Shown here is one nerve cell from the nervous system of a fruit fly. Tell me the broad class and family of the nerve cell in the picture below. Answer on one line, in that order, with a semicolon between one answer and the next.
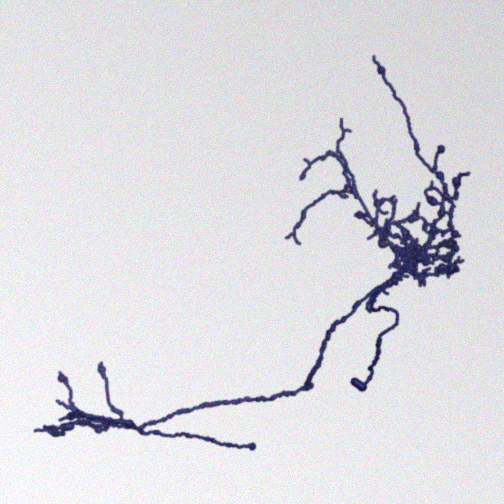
central-brain intrinsic neuron; hemilineage LB23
